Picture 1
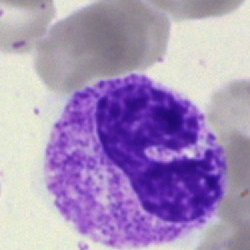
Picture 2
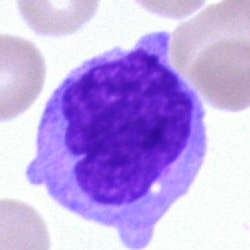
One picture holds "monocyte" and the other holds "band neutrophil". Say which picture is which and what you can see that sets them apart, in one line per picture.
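In picture 1 we see a band neutrophil: Numerous purple granules fill the cytoplasm.
In picture 2 we see a monocyte: No distinct granules are visible in the cytoplasm.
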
